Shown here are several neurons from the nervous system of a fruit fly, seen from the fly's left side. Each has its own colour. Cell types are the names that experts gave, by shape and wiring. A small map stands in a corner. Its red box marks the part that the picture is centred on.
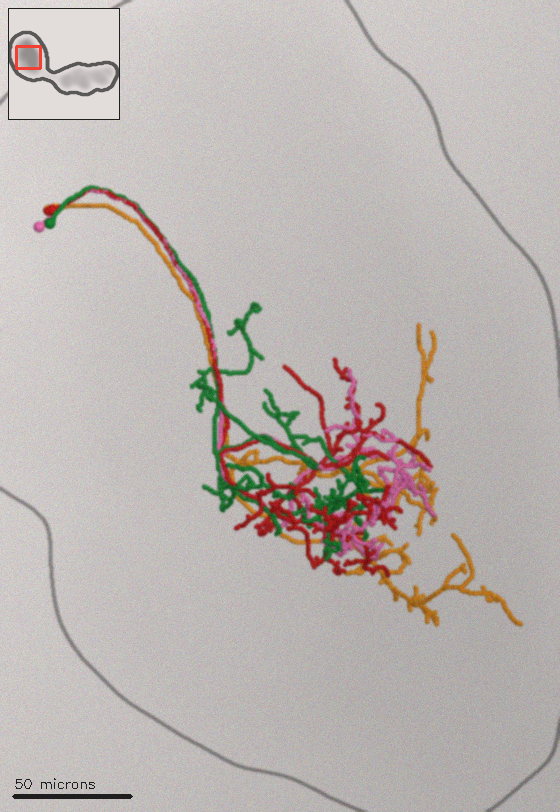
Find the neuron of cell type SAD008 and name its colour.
green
